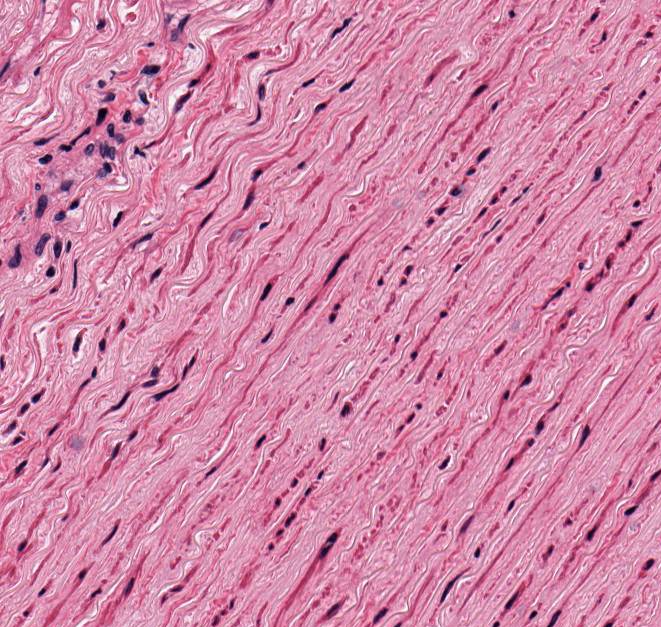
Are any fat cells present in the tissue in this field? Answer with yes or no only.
No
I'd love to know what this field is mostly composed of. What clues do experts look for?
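This field mainly shows the tunica media of an artery. Densely packed pink fibres run parallel and obliquely across almost all of it, with thin, dark, elongated nuclei between and along them.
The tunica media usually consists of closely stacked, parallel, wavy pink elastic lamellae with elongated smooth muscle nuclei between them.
The fibres show a fine wavy crimp, most pronounced at upper left; in that corner they are looser, with a small cluster of darker, more crowded nuclei.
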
